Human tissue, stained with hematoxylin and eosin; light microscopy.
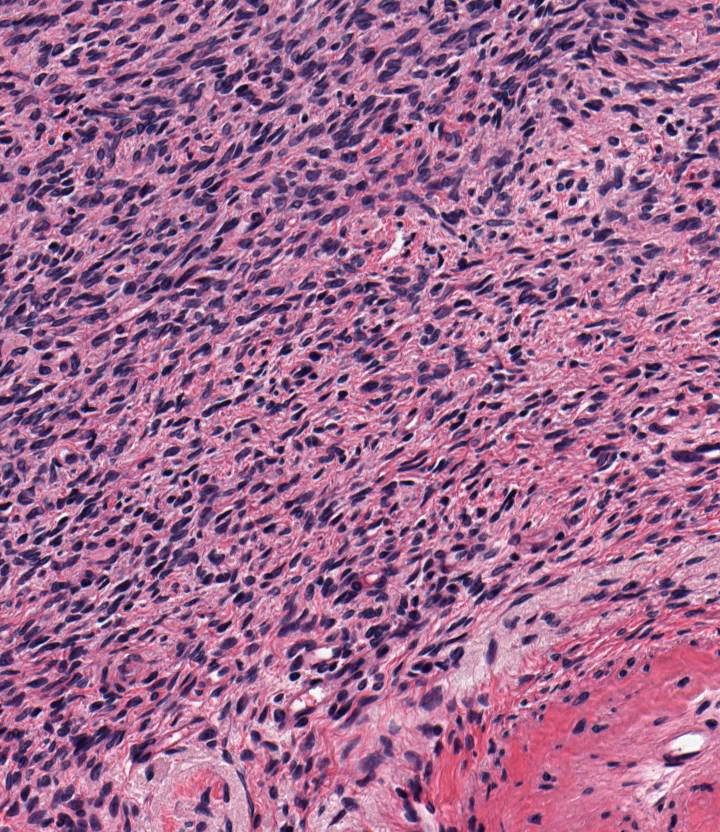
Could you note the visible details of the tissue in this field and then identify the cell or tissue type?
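Notice first the densely cellular sheet of spindle cells filling the upper and central field. They run in short interweaving bundles pointing in varying directions. Their nuclei are elongated to ovoid and dark purple, with scant pink cytoplasm and indistinct cell borders. This is ovary.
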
